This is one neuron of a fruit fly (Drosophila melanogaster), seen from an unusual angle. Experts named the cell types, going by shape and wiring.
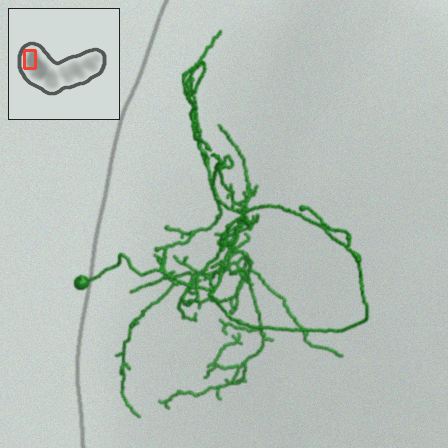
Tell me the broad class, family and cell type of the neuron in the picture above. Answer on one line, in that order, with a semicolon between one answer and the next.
central-brain intrinsic neuron; hemilineage VLPl&d1_dorsal; AVLP225_a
